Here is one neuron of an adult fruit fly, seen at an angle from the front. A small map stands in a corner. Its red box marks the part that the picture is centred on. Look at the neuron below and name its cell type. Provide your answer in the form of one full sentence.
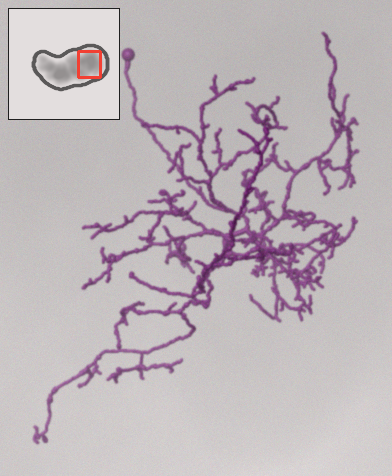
What this neuron is, by cell type, is PVLP200m_b.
